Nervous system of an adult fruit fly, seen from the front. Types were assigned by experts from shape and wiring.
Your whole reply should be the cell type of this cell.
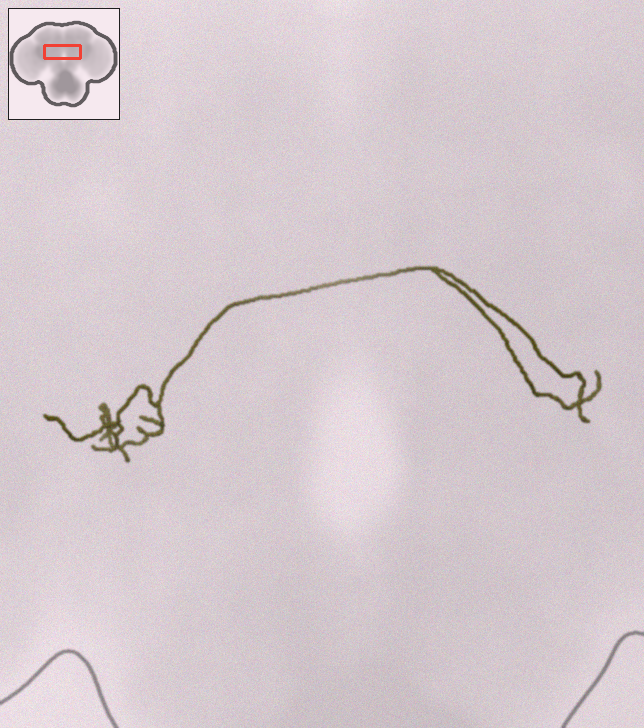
ORN_VA1v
